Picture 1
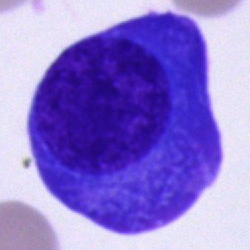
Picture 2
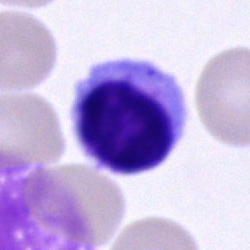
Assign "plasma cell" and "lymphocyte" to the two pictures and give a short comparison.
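Of the two, the plasma cell is in picture 1 and the lymphocyte in picture 2. The plasma cell is rounded and smooth with a broad bulge at the upper right, while the lymphocyte is roughly round with a slightly bumpy edge along its upper left side. In the plasma cell the dark purple chromatin is mottled with darker patches rather than evenly smooth; in the lymphocyte it stains a dense, dark purple. The plasma cell's cytoplasm stains deep blue and forms a rim that is widest on the lower right side of the nucleus, whereas the lymphocyte has only a scant rim of blue cytoplasm.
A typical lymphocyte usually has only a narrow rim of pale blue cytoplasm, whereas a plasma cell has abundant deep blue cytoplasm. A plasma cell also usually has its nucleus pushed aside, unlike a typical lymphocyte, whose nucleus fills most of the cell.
Below and to the right of the plasma cell's nucleus, the cytoplasm looks paler and mottled.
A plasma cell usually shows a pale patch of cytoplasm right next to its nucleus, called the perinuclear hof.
No distinct granules are seen in the plasma cell's cytoplasm, and no vacuoles in the lymphocyte's. Red cells lie around the lymphocyte, but none overlap it.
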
